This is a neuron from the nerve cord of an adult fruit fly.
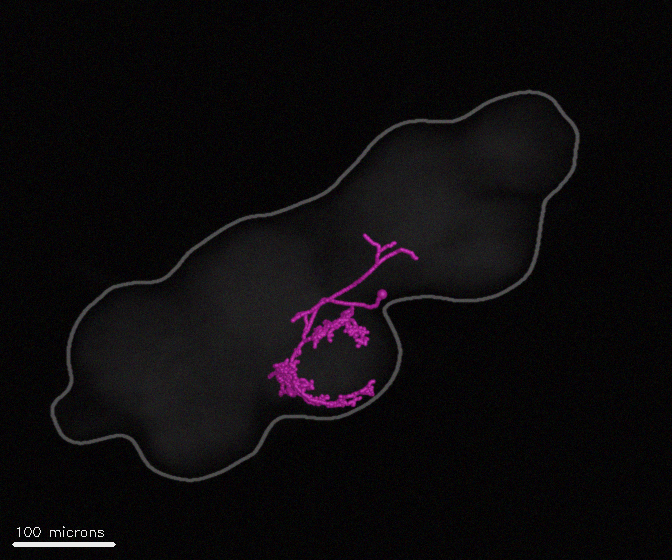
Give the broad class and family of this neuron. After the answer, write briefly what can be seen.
Its broad class is nerve-cord intrinsic neuron. Its family is hemilineage 23B. From top to bottom in the picture it spans about 170 microns. In this view it is about as wide as it is tall.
